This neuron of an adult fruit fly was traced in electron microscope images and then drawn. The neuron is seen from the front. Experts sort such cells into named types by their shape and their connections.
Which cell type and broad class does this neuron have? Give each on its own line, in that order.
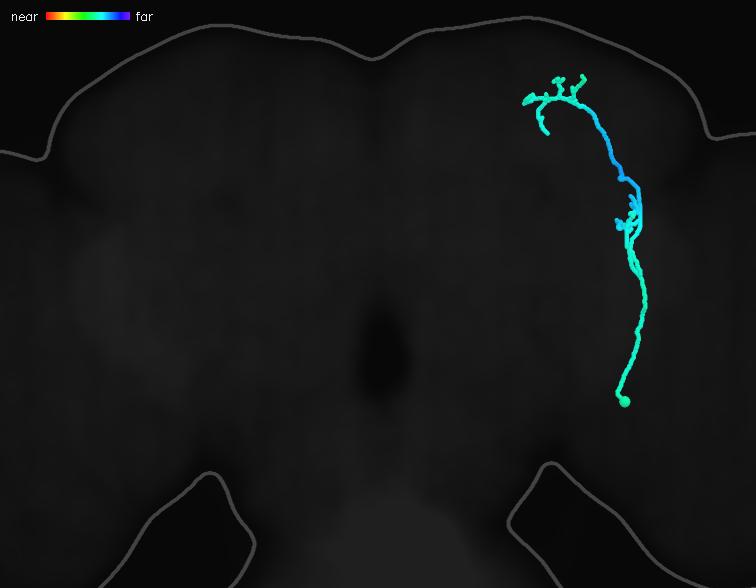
CB2685
central-brain intrinsic neuron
